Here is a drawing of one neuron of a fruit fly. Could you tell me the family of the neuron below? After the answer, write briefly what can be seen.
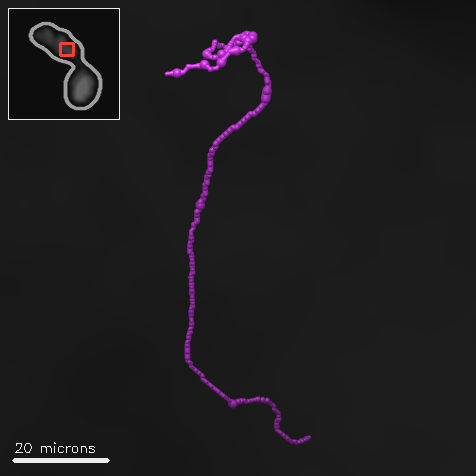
Its family is called class gustatory. It is a sensory neuron entering the nerve cord. The drawing shows no cell body. By the scale bar it is about 90 microns tall in this view. It has a dozen or fewer branch ends.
